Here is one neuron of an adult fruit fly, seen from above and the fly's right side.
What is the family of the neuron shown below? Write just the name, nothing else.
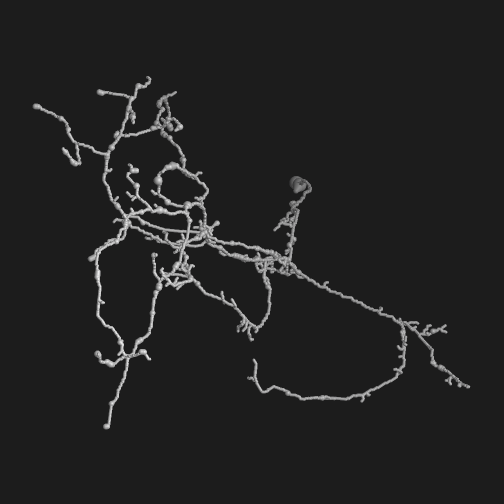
hemilineage 12A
